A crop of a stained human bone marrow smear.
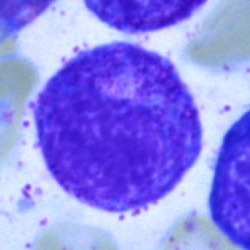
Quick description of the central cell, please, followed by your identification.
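The outline is round, with a smooth, well-defined border. Throughout, the cell stains a deep blue-violet, and no distinct pale rim of cytoplasm can be made out around the nucleus. Small magenta-purple dots are scattered across it, most of all near the edge. No clear vacuoles are seen. It is a promyelocyte.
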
